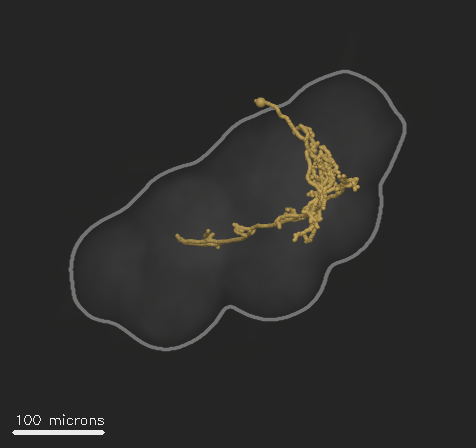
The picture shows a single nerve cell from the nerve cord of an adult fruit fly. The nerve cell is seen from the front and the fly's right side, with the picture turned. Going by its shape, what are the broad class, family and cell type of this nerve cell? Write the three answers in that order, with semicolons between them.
nerve-cord intrinsic neuron; hemilineage 17A; IN17A090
